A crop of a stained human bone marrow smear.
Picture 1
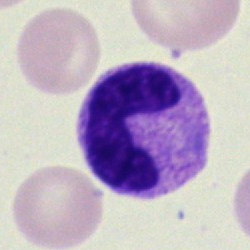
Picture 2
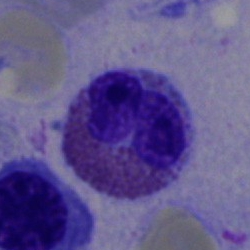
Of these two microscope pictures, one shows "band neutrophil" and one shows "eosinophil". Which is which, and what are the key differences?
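Of the two cells, the band neutrophil appears in picture 1 and the eosinophil in picture 2. Both have a round, smooth outline, dark purple clumped chromatin and cytoplasm without vacuoles. The band neutrophil nucleus is a curved, horseshoe-like band whose open side faces right.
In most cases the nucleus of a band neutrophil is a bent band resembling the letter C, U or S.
Its chromatin is coarsely clumped, and no nucleoli are visible.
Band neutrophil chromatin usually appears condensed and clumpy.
The eosinophil cytoplasm is packed with reddish granules.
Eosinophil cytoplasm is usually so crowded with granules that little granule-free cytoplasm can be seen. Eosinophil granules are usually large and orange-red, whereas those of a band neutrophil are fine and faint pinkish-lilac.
Red cells lie close around the band neutrophil on several sides; beside the eosinophil, a nucleated cell with blue cytoplasm lies at the lower left.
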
